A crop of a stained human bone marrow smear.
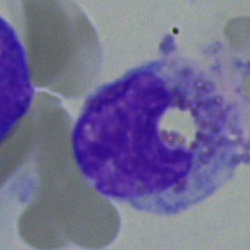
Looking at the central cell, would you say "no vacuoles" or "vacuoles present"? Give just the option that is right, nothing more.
Vacuoles present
